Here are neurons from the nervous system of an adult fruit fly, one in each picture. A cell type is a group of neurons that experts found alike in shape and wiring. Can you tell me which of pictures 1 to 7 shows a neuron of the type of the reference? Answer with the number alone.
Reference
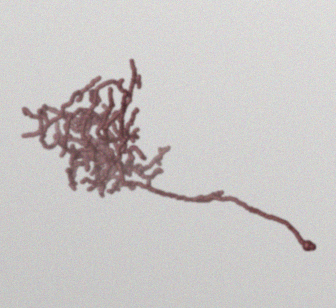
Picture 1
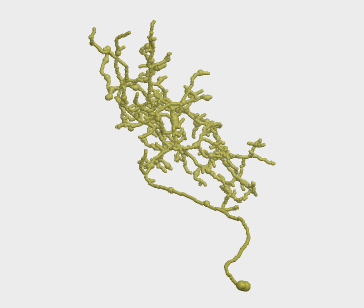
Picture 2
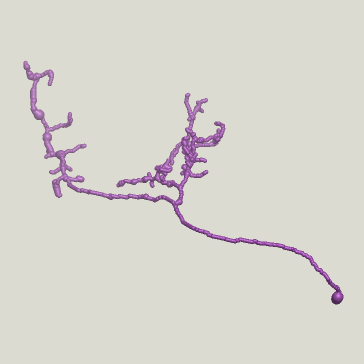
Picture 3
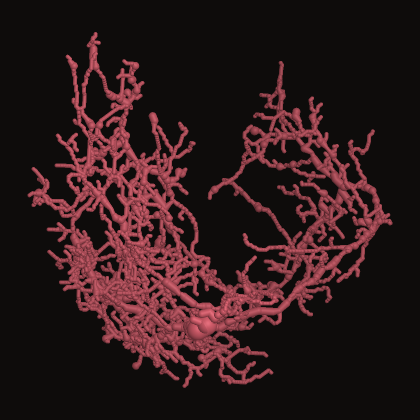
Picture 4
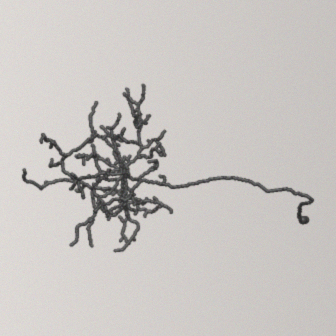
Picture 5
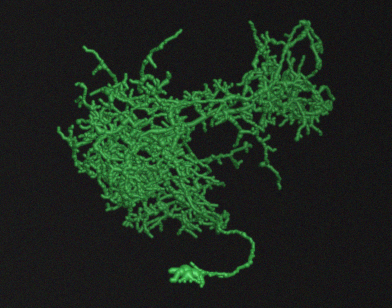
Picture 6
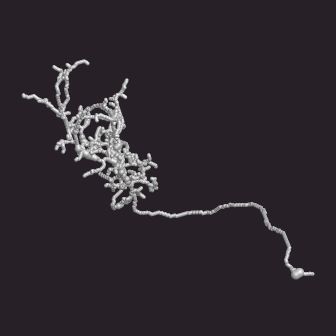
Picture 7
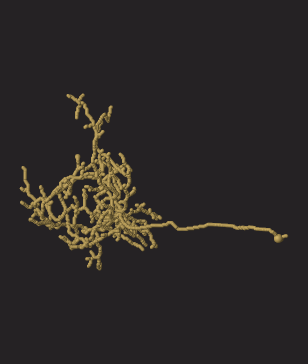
1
